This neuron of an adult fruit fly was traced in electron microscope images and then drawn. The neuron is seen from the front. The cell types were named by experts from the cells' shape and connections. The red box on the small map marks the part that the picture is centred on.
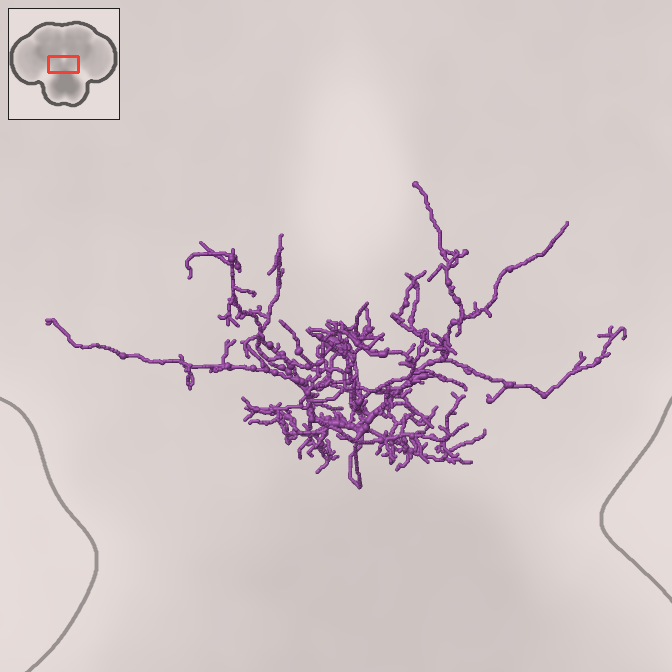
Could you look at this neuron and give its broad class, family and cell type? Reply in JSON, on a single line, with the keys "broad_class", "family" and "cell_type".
{"broad_class": "central-brain intrinsic neuron", "family": "hemilineage LB0", "cell_type": "GNG602"}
